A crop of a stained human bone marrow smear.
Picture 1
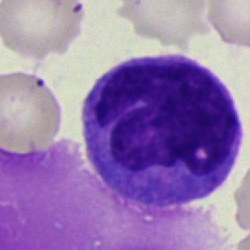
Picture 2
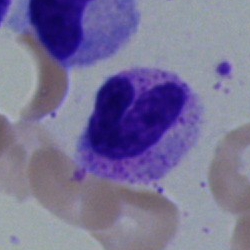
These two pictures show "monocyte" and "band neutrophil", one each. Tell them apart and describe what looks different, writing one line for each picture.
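Picture 1 shows a monocyte: No distinct granules are seen in the cytoplasm.
Picture 2 shows a band neutrophil: Fine purple granules are scattered through the cytoplasm.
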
